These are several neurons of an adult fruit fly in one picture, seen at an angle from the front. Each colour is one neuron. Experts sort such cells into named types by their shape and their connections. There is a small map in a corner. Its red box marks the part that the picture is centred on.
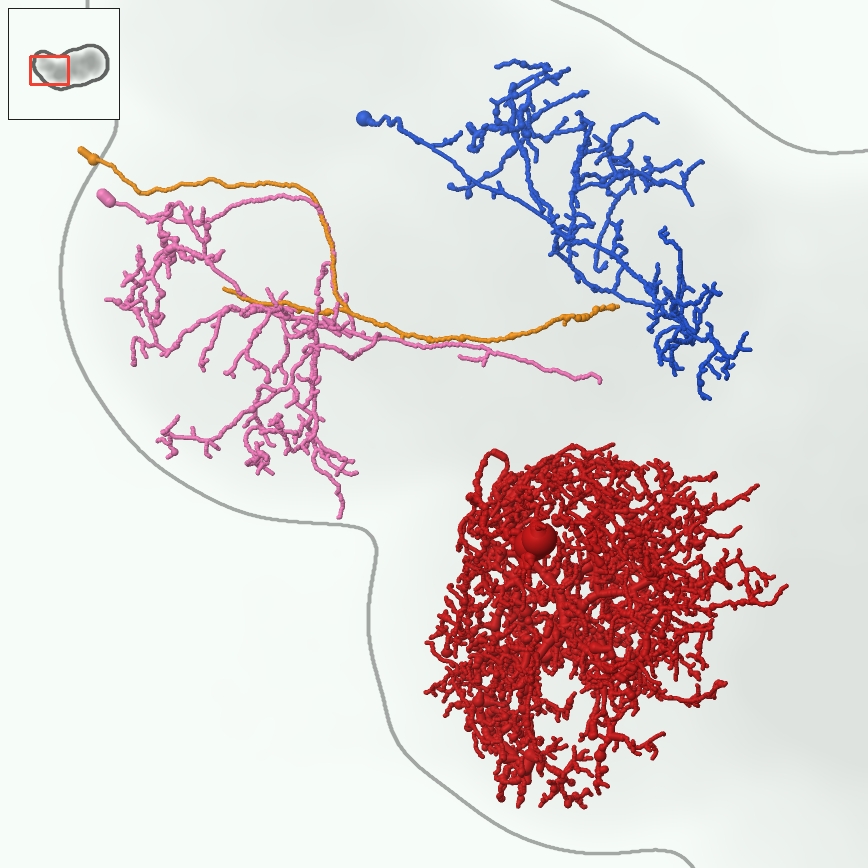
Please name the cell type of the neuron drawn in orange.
IN21A087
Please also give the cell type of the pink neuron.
IN21A039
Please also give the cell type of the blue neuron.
IN21A054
